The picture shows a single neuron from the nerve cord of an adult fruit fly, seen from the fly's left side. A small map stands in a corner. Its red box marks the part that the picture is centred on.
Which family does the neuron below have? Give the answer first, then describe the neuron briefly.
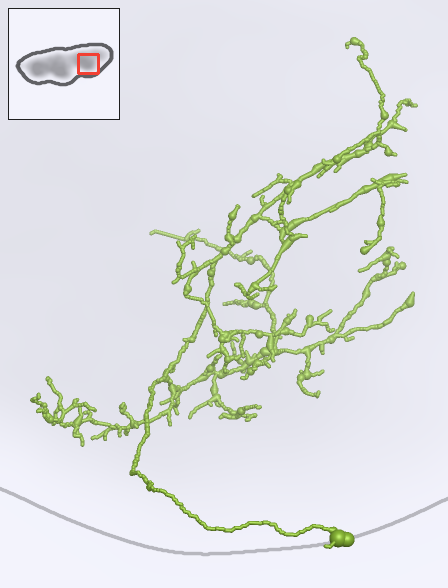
Its family is hemilineage 13B. Its broad class is nerve-cord intrinsic neuron. The picture shows dozens of branch ends. As drawn here it is taller than it is wide.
